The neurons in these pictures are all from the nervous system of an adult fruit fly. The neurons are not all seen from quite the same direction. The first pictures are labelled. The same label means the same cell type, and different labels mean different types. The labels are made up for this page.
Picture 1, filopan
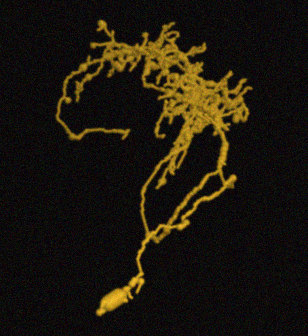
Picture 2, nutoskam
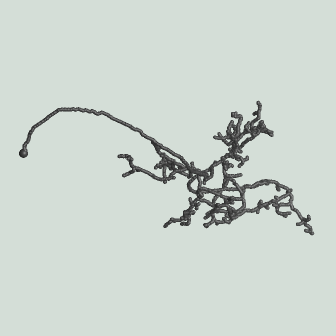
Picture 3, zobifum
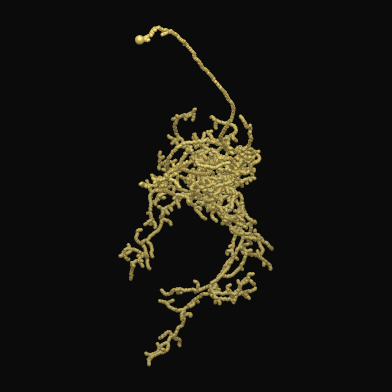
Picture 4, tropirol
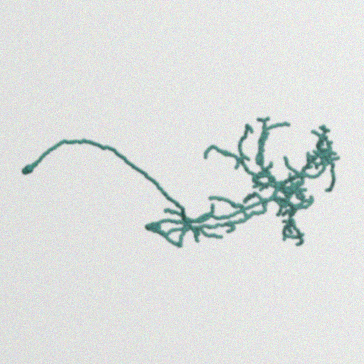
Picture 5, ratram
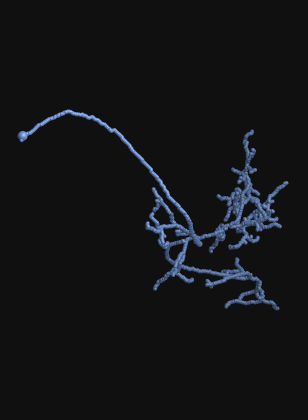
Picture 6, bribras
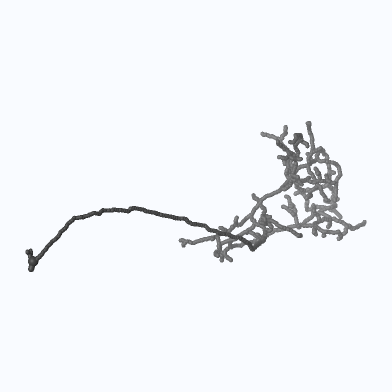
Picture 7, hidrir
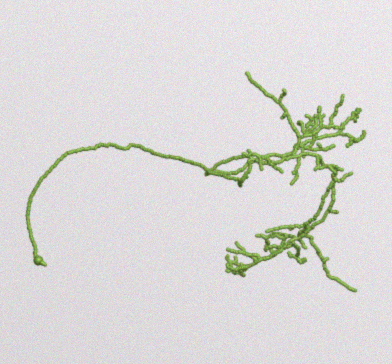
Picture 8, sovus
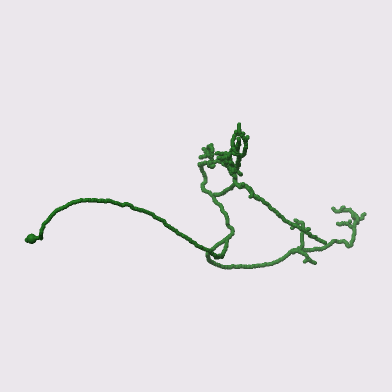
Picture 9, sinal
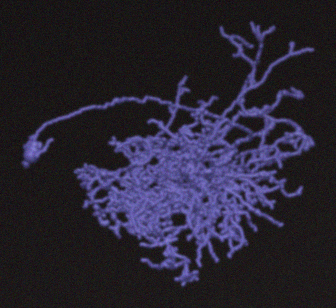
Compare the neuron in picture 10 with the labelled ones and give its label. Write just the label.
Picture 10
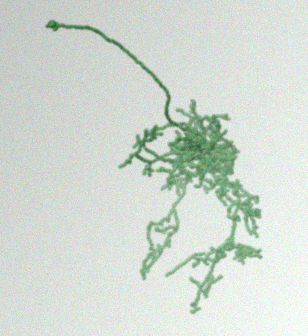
zobifum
